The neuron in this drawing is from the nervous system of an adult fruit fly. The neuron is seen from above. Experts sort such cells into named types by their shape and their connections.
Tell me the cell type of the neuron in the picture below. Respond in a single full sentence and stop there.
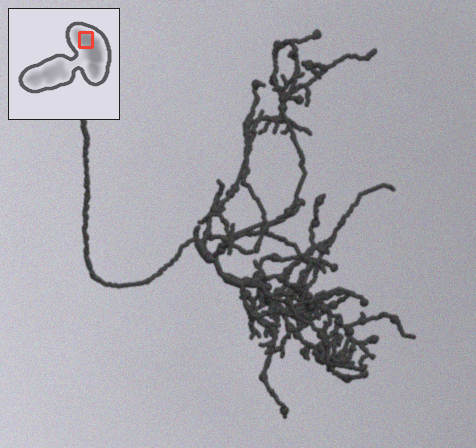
Of the cell type PVLP111 is this neuron.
